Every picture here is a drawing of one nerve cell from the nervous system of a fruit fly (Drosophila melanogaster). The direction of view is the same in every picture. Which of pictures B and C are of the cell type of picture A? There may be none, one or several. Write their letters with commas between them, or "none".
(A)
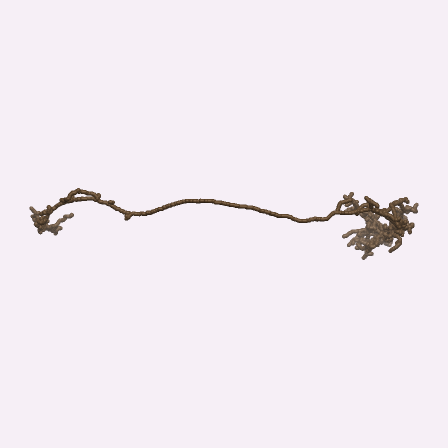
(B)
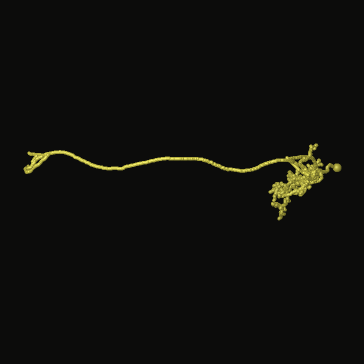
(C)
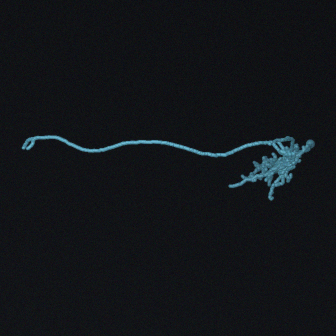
none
